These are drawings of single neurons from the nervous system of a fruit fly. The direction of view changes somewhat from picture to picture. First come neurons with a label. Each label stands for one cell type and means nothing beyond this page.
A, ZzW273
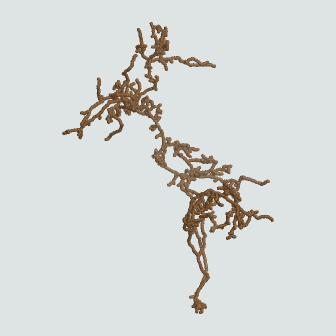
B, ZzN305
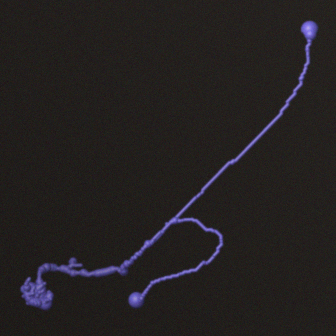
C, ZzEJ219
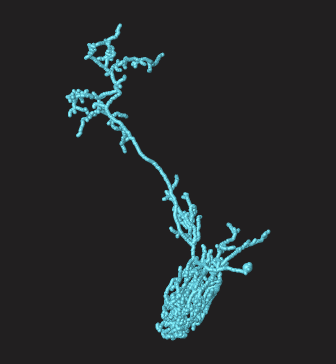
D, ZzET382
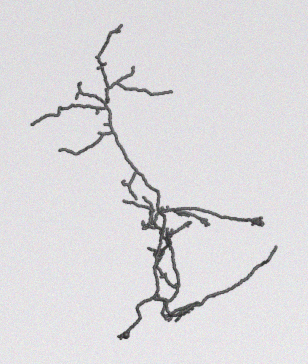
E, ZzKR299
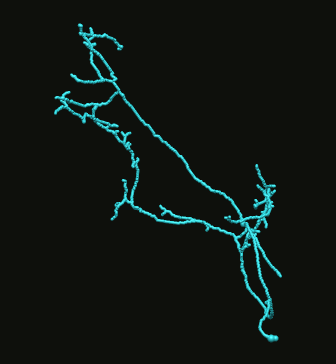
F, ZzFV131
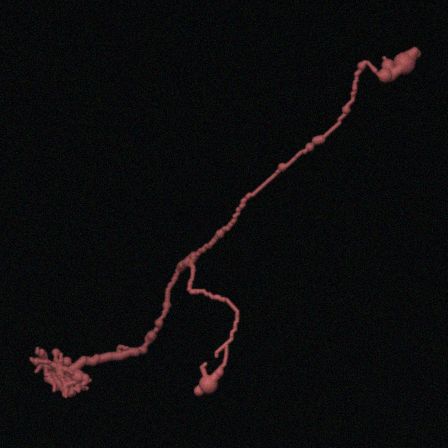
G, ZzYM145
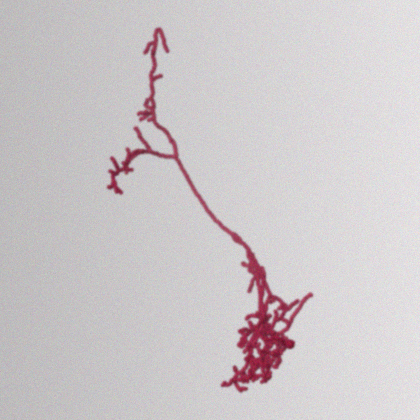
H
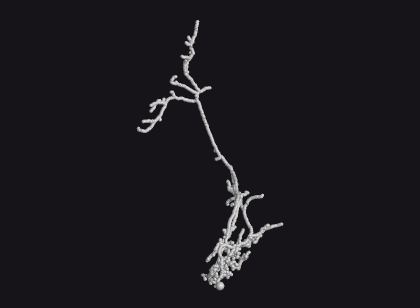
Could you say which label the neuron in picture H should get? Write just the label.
ZzYM145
